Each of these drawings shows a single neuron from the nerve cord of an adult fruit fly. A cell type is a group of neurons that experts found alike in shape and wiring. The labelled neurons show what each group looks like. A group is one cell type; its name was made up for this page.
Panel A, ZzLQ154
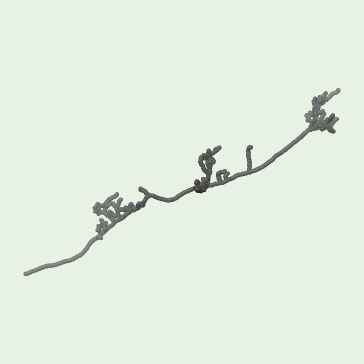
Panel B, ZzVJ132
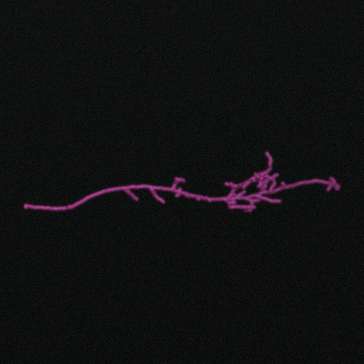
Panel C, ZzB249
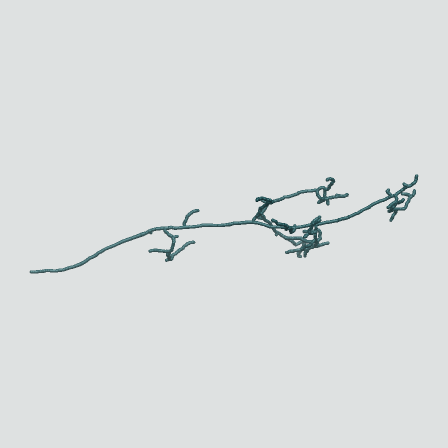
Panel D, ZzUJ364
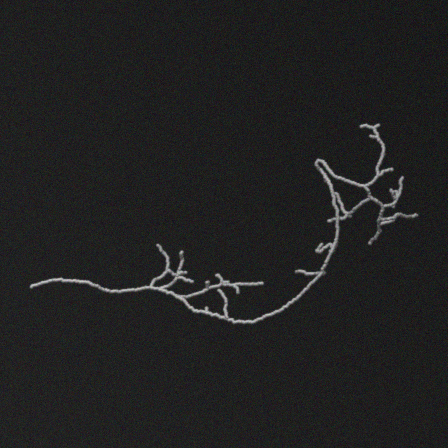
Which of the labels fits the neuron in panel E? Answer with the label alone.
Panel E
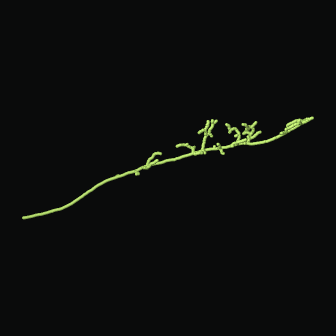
ZzVJ132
